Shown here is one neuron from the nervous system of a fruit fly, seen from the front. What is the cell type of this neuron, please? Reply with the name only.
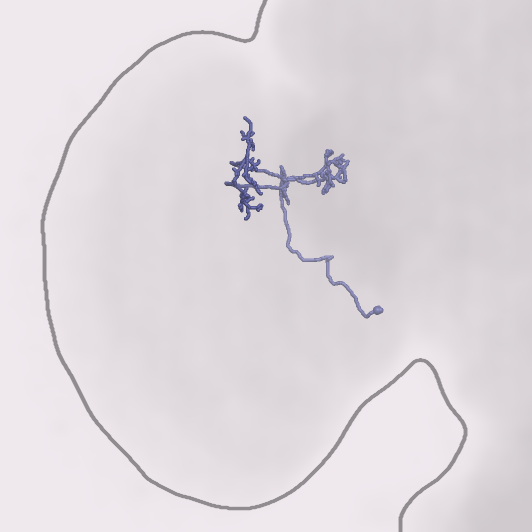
Y14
